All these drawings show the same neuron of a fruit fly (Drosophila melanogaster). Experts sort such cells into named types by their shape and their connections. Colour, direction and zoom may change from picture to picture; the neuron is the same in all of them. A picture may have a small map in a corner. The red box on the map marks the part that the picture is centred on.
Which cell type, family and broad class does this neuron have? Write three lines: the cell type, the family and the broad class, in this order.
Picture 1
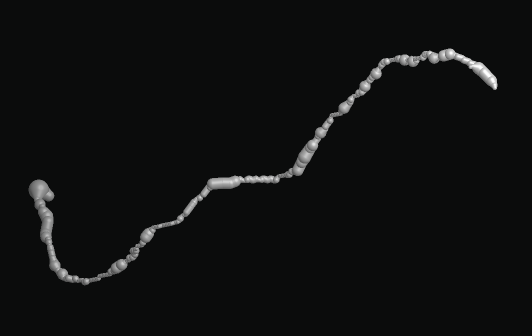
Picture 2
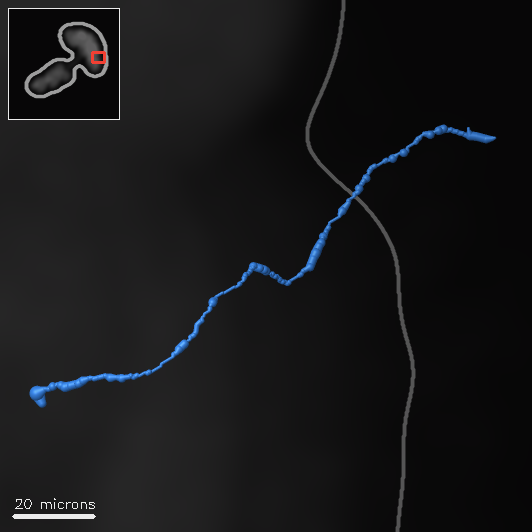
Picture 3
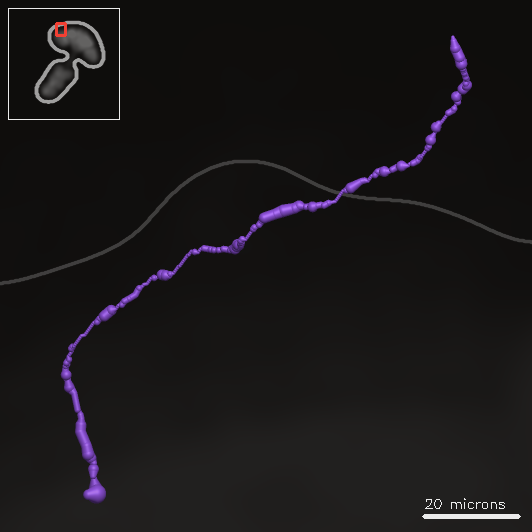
R7d
class visual
photoreceptor or other optic-lobe sensory neuron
